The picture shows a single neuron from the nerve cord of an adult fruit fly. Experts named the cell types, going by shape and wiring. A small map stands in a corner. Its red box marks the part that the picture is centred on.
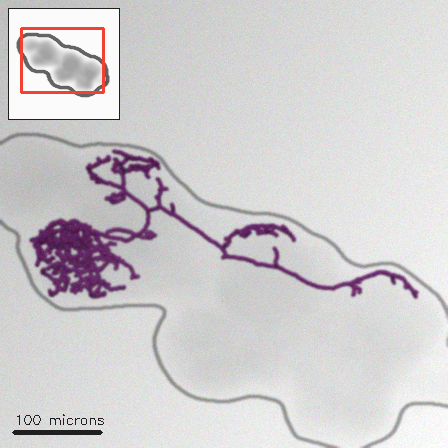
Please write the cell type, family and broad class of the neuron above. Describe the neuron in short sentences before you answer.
By the scale bar it is about 450 microns wide in this view. In this view it is more than twice as wide as it is tall. The cell type is IN19B030. Its family is hemilineage 19B. This is a nerve-cord intrinsic neuron.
